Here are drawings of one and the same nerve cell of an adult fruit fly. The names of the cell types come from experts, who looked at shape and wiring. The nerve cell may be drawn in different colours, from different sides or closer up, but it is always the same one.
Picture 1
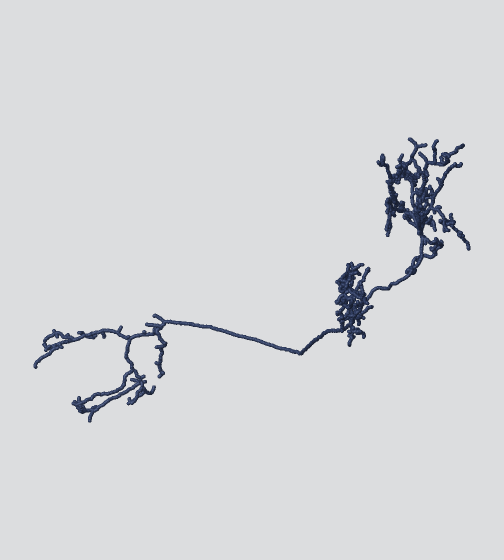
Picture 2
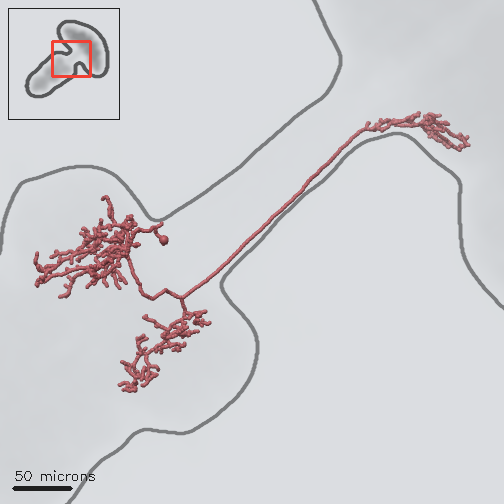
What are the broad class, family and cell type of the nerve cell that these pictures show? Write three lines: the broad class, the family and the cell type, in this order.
ascending neuron
hemilineage 18B
AN18B023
